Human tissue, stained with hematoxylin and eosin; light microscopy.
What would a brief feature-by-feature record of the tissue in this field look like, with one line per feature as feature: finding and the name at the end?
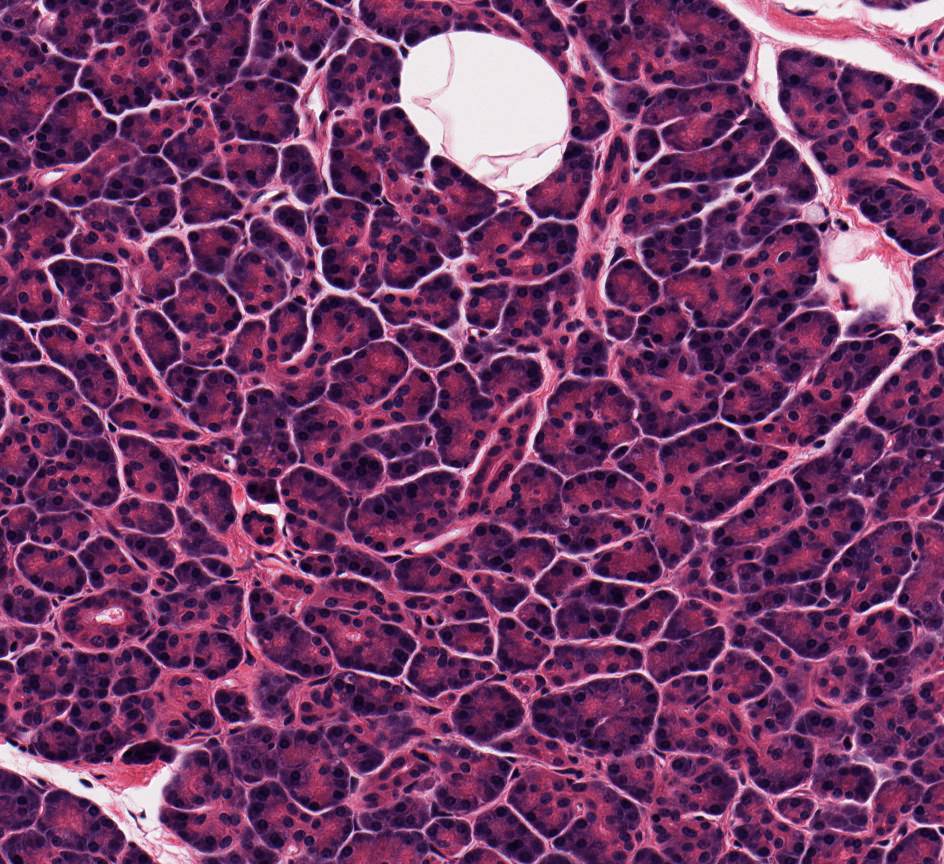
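Packing: closely set acini filling nearly the whole field
Nuclei: round, dark, toward the base of each acinar cell
Cytoplasm: pink-red toward each acinus's centre, purple toward its edge
Septa: thin pink connective tissue strands dividing acini into small groups
Name: pancreas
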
